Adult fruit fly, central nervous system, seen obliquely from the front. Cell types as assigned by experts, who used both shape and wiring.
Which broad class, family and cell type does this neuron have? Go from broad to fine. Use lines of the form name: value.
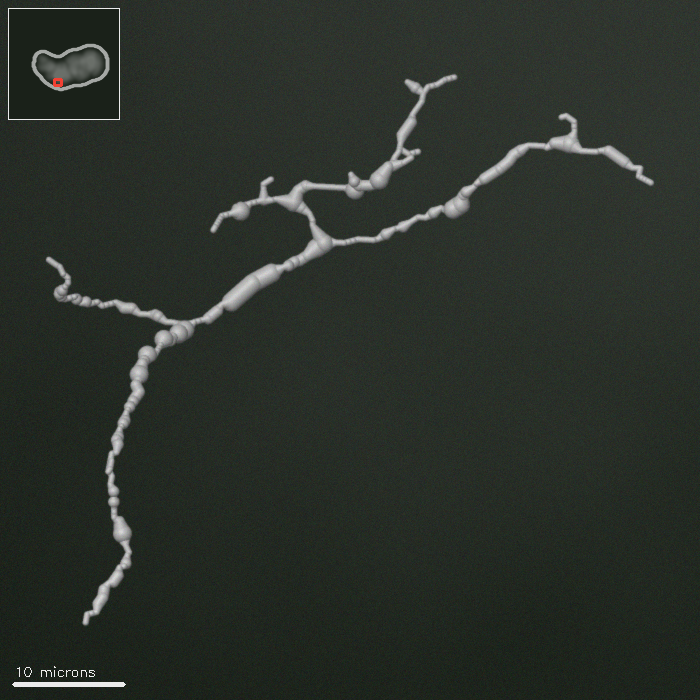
broad class: sensory neuron entering the nerve cord
family: class gustatory
cell type: LgLG3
